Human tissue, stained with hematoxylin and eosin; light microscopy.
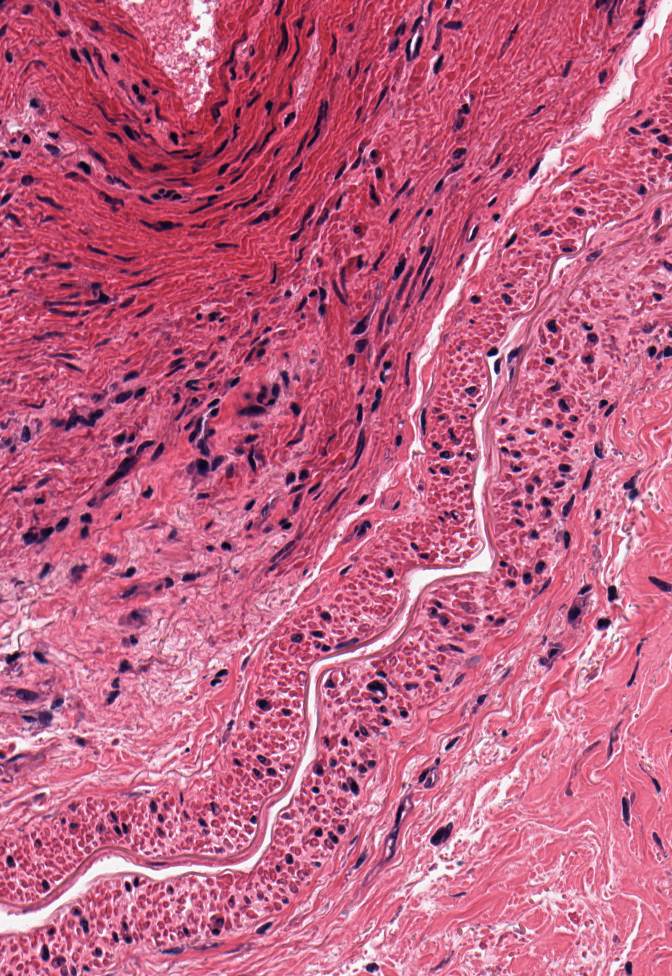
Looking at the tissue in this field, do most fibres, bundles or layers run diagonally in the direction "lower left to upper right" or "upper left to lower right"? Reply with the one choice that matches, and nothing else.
Lower left to upper right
